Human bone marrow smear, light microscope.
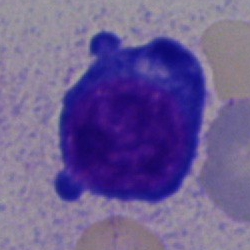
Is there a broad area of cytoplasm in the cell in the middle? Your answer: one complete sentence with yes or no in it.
No, the nucleus fills most of this cell.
